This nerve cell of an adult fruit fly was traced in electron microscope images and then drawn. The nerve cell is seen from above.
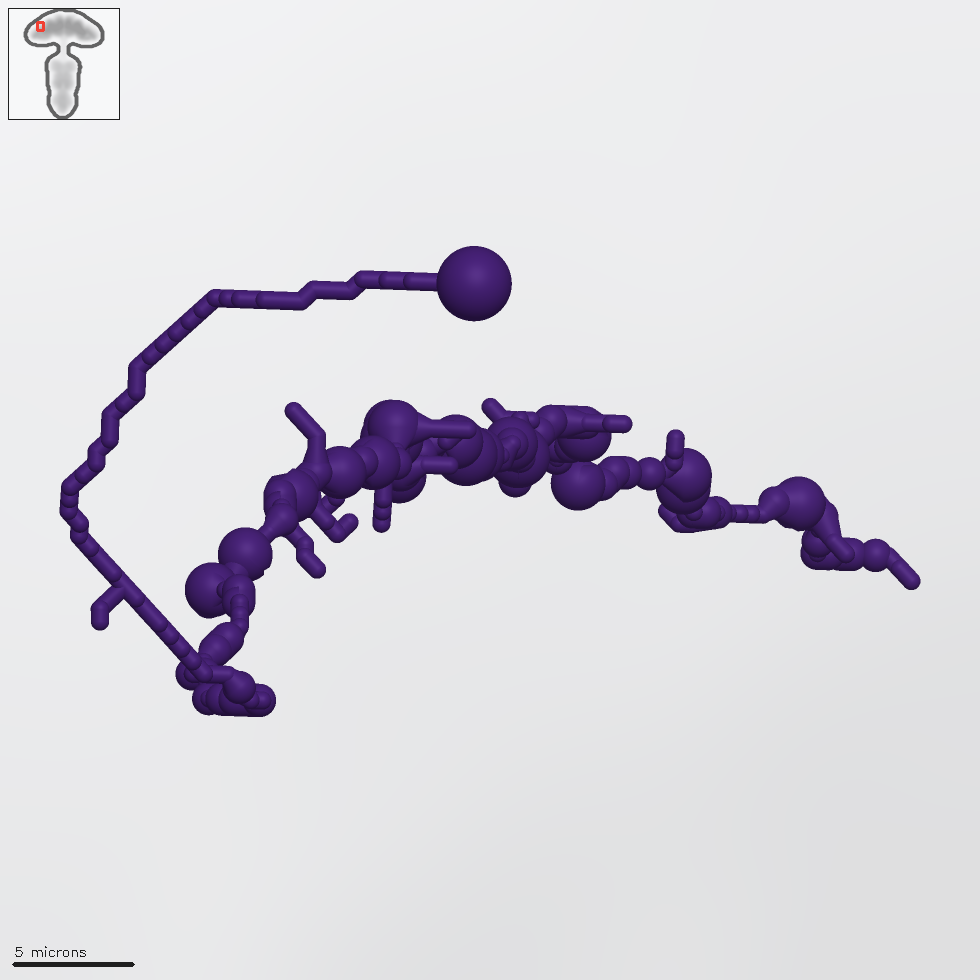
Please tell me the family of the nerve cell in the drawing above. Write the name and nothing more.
Dm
